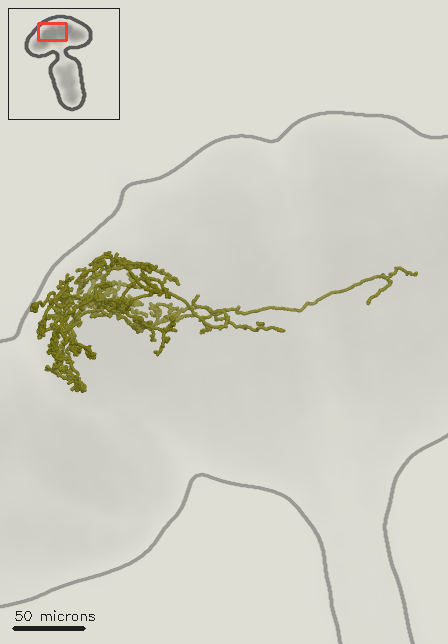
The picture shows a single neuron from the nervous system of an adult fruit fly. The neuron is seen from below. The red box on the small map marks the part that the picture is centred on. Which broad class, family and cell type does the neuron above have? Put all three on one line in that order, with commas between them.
central-brain intrinsic neuron, hemilineage VLPl2_medial, AVLP176_b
